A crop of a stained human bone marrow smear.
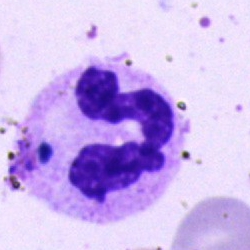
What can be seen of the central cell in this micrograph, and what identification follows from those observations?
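Dark purple, coarsely clumped chromatin is present. The cytoplasm is abundant and pale lilac, containing fine, faint lilac granules. On the left side of the cytoplasm lies a small, dark blue, round body. The cell is a segmented neutrophil.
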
